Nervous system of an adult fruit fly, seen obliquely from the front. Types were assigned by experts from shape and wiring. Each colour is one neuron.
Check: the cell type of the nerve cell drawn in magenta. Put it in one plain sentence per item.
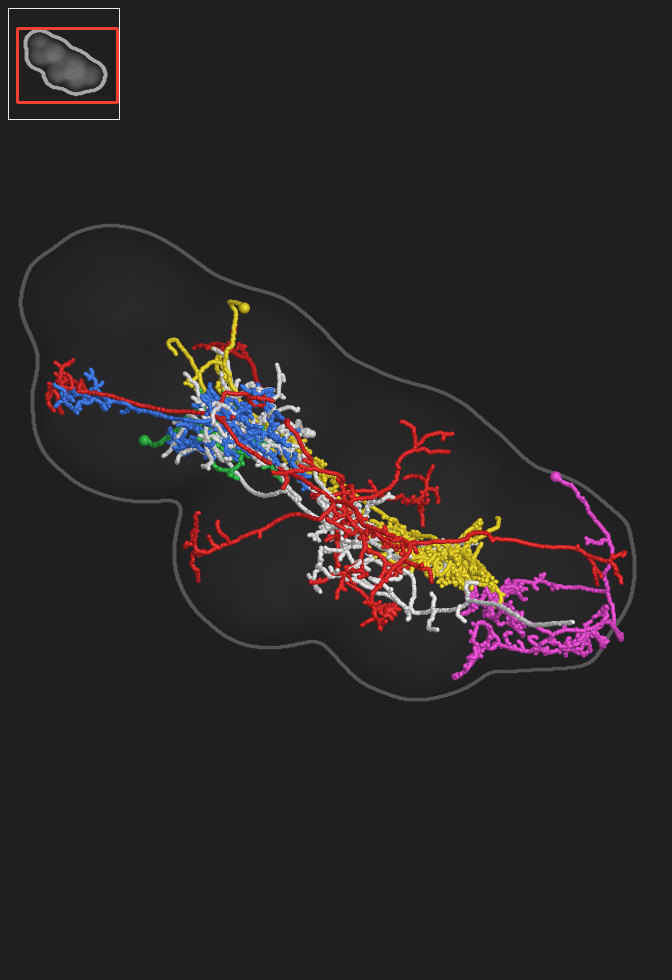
The cell type is IN19A082.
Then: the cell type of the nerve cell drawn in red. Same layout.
The cell type is IN06B035.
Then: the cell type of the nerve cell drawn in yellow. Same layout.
The cell type is IN23B008.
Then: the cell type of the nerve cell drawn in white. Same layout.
The cell type is AN08B016.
